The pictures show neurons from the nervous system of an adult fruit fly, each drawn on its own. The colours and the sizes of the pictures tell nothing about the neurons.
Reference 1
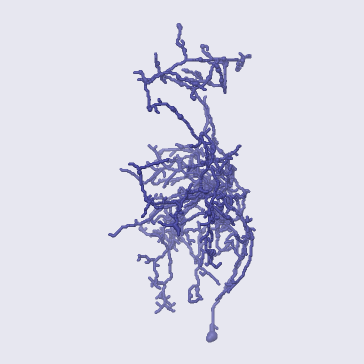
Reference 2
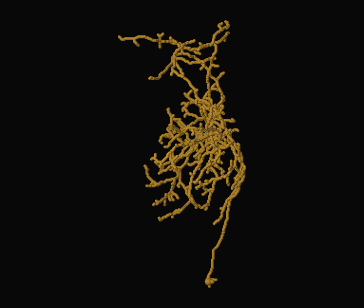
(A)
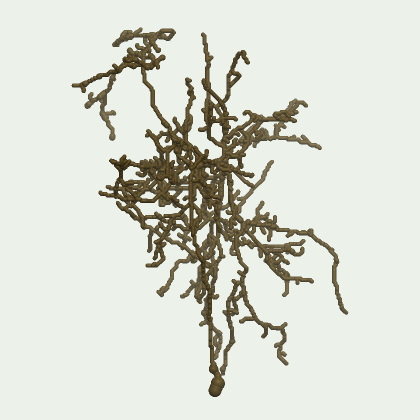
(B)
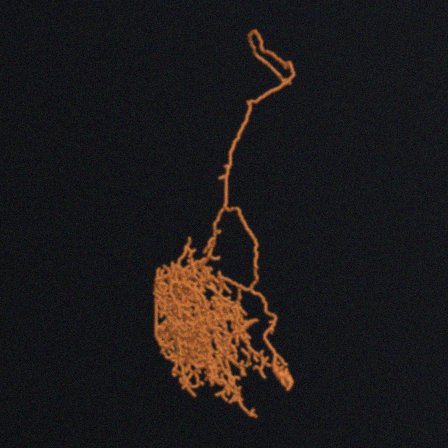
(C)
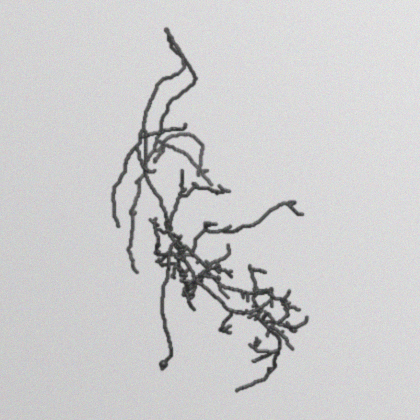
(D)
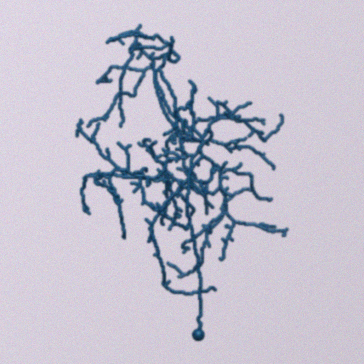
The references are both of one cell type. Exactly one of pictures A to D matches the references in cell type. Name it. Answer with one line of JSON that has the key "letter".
{"letter": "D"}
